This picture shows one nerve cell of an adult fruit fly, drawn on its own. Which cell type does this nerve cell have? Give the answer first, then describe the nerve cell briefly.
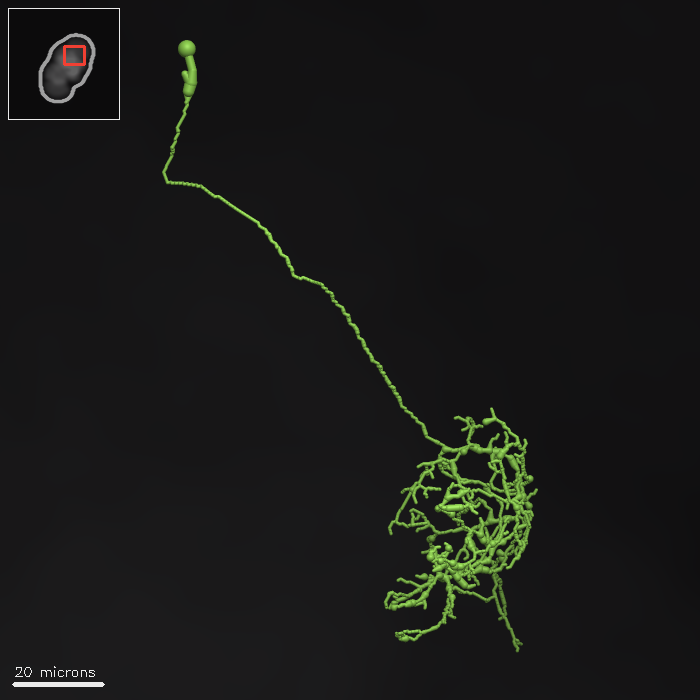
It is of cell type AVLP424. This is a central-brain intrinsic neuron. The cell body can be seen at the upper left of the picture. By the scale bar it is about 140 microns tall in this view. Dozens of branch ends can be seen.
